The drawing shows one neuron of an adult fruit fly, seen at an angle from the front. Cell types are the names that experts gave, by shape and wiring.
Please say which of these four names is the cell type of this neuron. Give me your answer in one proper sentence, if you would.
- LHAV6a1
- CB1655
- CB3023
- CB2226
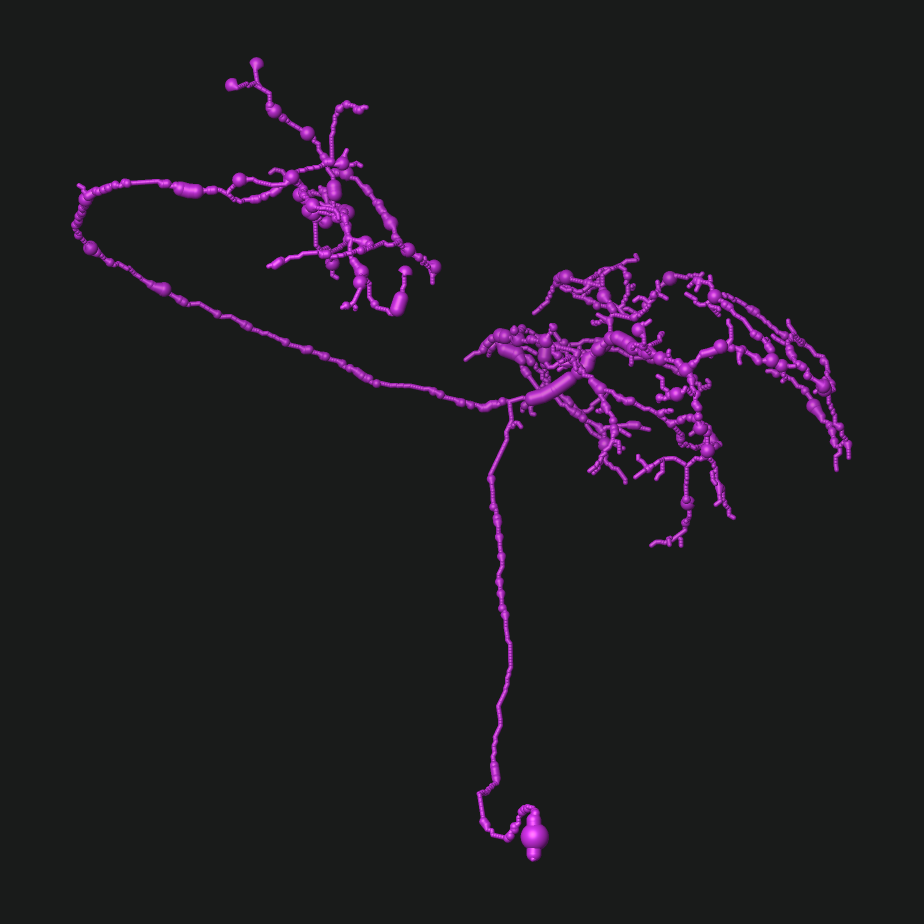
This neuron carries the cell type designation LHAV6a1.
